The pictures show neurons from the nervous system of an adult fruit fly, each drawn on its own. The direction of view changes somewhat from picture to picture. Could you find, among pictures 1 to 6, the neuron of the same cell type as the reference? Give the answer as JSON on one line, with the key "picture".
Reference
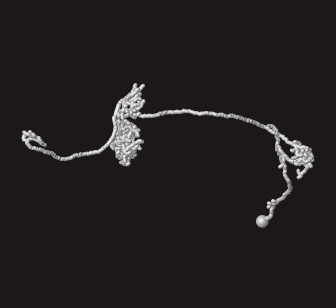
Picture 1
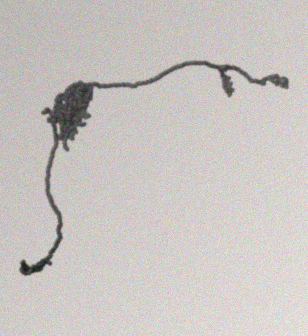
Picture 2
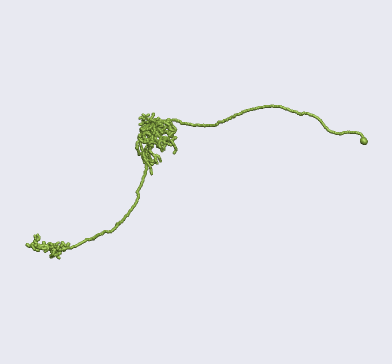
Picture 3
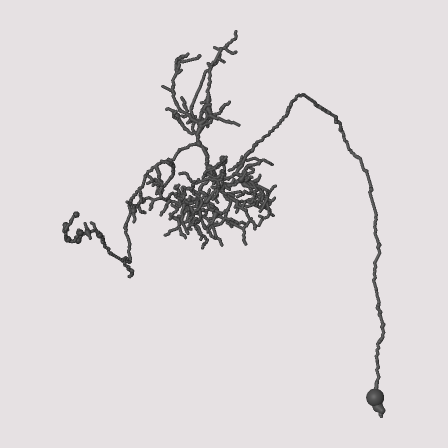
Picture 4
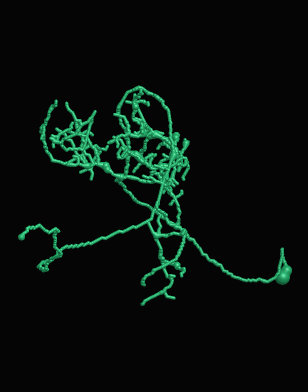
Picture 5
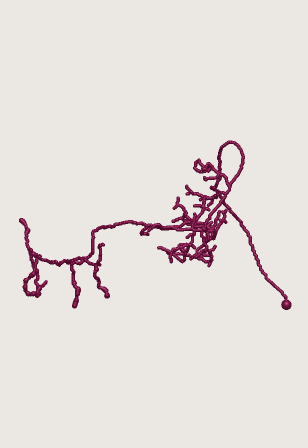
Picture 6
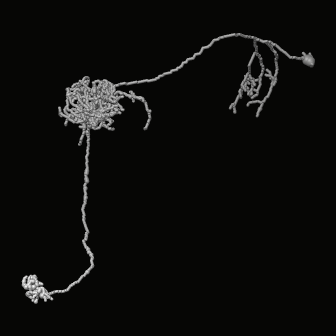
{"picture": 1}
